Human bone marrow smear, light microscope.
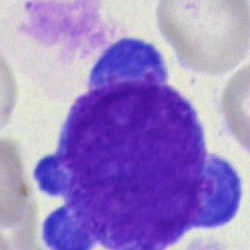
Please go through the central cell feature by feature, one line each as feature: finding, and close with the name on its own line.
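Nucleus: fills most of the cell
Cytoplasm: scant rim, deep blue
Chromatin: finely stippled, not coarsely clumped
Cell edge: several rounded blue blebs of cytoplasm bulging out
Name: blast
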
